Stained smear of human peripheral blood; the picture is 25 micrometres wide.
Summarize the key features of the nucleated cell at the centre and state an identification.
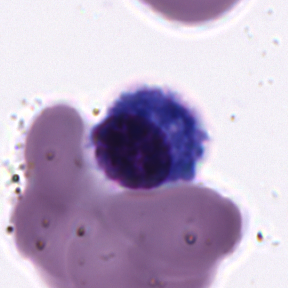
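Look first at the outline: it is roughly round. Along the upper and right border the edge turns fuzzy, with fine short projections. The nucleus stains very dark purple and looks dense. No nucleoli can be seen in it. This is a plasma cell.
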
